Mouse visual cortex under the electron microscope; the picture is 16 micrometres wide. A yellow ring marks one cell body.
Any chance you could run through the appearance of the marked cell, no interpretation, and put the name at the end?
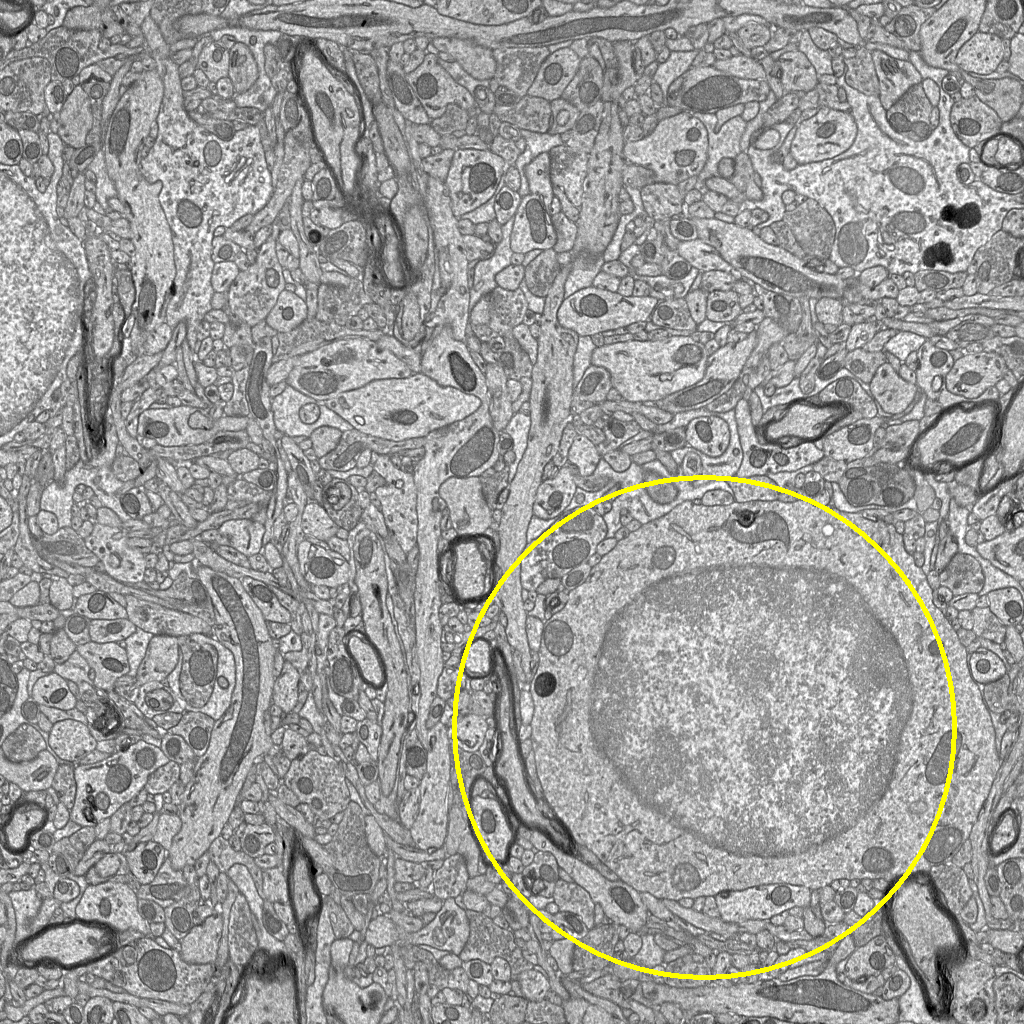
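Notice the nucleus: a large oval, slightly wider than tall, whole within the ring. Its envelope runs smoothly without deep infoldings, and no distinct nucleolus appears in this section. A few small round to oval mitochondria lie scattered in the cytoplasm. This is an oligodendrocyte.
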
